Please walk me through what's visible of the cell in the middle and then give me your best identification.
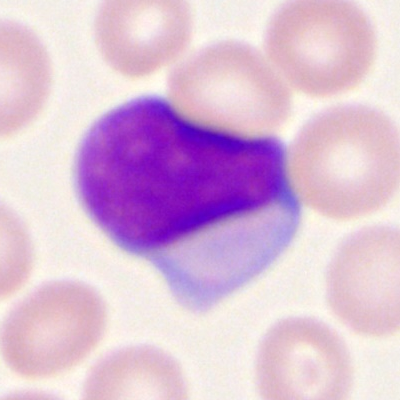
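A single, unlobed nuclear mass fills the upper-left part of the cell. Its chromatin stains dense and dark purple. Pale blue cytoplasm makes up the rest. This cell is a myeloblast.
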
